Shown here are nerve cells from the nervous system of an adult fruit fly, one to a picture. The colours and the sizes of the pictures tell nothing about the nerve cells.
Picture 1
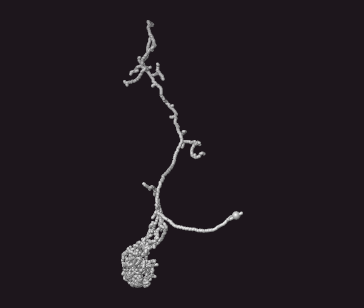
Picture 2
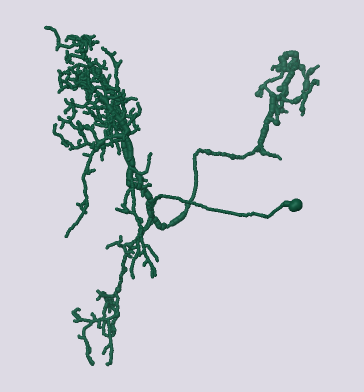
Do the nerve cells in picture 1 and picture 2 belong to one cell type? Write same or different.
different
